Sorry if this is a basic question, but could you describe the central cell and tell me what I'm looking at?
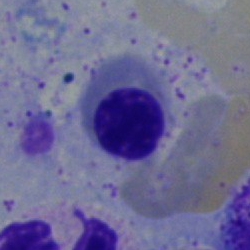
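Smooth cell outline, no surface projections. Cytoplasm pale grey-blue, its rim widest on the upper-left side of the nucleus. Chromatin dark purple, dense throughout the nucleus. Erythroblast.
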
